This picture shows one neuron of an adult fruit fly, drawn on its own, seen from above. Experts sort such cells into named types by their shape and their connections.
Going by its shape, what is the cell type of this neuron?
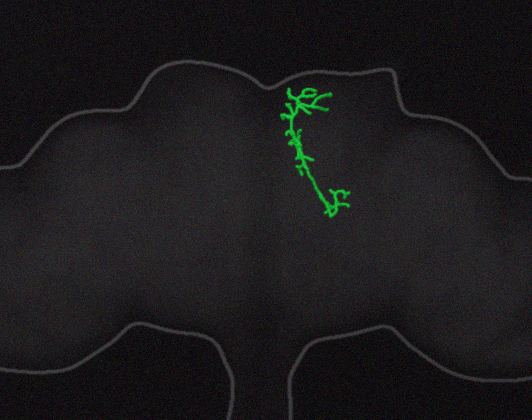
LoVP79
